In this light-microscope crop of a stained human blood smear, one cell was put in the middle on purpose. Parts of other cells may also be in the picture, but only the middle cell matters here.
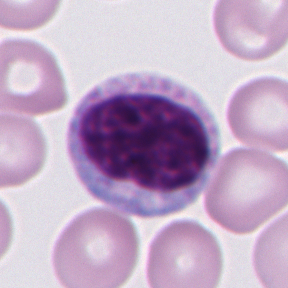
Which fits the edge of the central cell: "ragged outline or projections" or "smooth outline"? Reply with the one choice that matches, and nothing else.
Smooth outline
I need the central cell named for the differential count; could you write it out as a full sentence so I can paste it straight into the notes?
The center cell of this crop is a metamyelocyte.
